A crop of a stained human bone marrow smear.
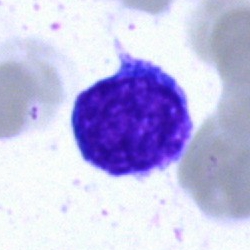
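Lymphocyte in the middle of the smear. Its outline is roughly round, though the edge looks slightly uneven. One short, tapering projection reaches out from the top. The nucleus seems to take up nearly the whole cell. I can't find any vacuoles in it.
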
